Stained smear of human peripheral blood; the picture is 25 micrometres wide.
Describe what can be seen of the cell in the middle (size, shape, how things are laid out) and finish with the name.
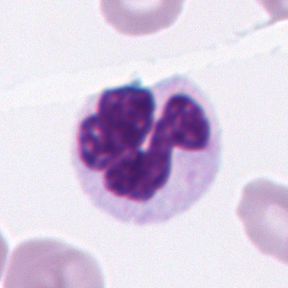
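Round and smooth is how the outline strikes me, and the cell is about 13 micrometres across. The chromatin looks dark purple and coarsely clumped. In the cytoplasm I find only fine, faint granules, and no vacuoles at all. So this is a segmented neutrophil.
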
